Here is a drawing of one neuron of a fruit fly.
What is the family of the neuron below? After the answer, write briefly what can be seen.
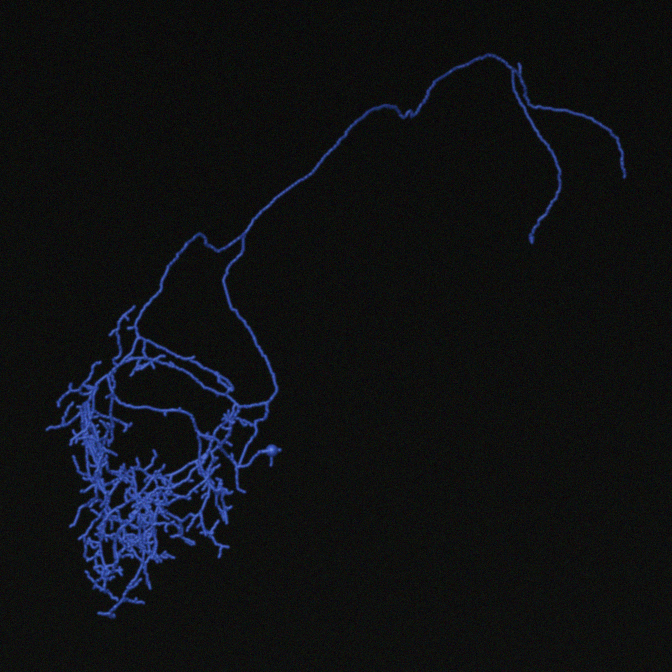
The family is hemilineage VLPa1_medial. It is a central-brain intrinsic neuron. The picture shows dozens of branch ends. As drawn here it is about as wide as it is tall.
